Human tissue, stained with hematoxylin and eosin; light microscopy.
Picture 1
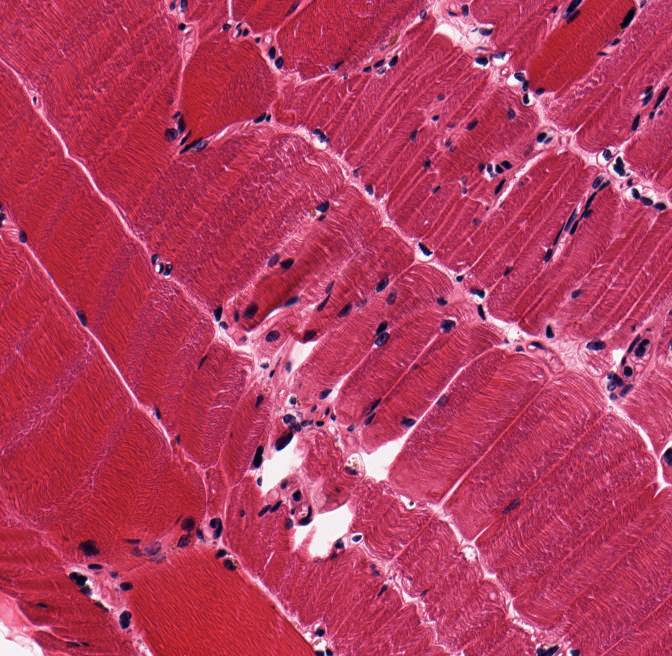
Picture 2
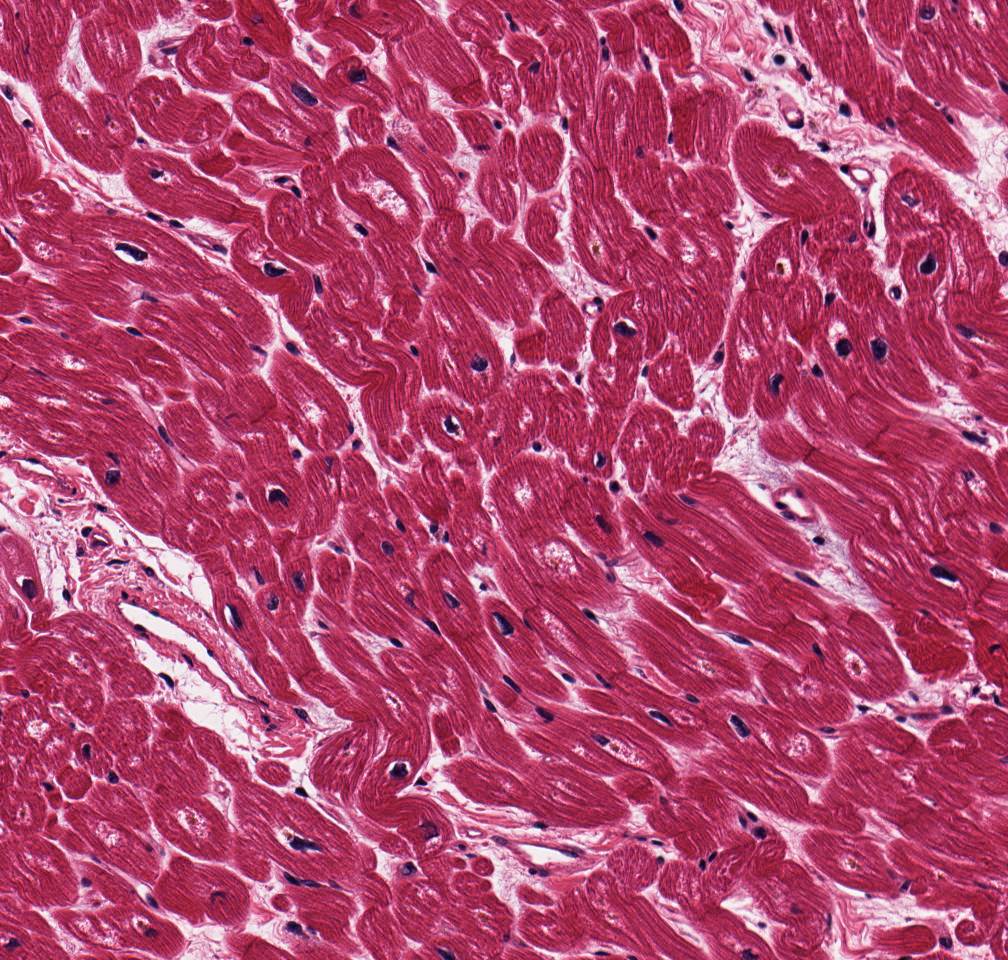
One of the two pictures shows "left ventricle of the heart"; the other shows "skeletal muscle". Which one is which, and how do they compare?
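So, picture 1 is skeletal muscle and picture 2 is left ventricle of the heart. In picture 1, fine cross-striations cross each fibre, and the dark blue, flattened, elongated nuclei sit at the fibre edges rather than in the centres. There are no fat cells anywhere in it. Picture 2 looks different: striated fibres cut in mixed planes fill nearly the whole field, and they branch and join rather than running as separate parallel strands. Many of those cut across show a pale clear zone around a central nucleus.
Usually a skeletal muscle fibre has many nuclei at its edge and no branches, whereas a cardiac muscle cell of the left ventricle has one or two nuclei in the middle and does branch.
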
